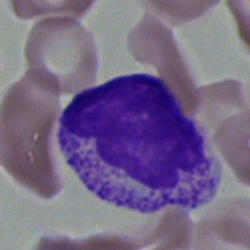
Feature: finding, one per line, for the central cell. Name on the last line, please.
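Outline: smooth, roughly oval
Nucleus position: upper part of the cell, toward the top edge
Nucleus size: large, filling more than half of the cell
Nucleolus: none stands out
Name: myelocyte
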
